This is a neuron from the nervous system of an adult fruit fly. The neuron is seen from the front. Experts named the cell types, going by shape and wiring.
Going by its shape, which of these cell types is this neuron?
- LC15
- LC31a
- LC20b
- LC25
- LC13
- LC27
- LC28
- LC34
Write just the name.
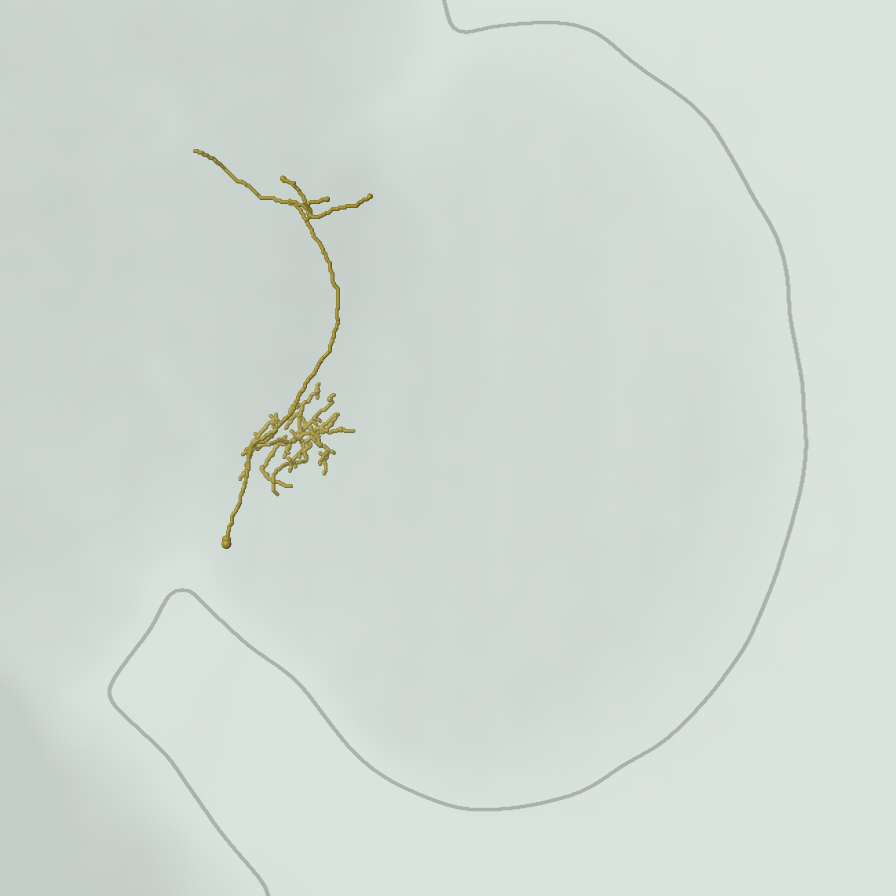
LC25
